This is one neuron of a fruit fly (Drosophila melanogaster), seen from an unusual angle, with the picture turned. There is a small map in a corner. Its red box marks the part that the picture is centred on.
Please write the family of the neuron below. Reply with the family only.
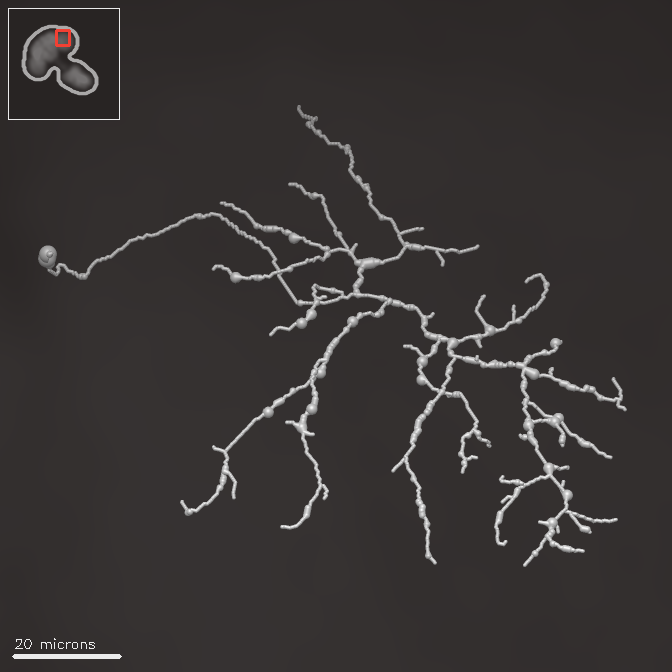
Cm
